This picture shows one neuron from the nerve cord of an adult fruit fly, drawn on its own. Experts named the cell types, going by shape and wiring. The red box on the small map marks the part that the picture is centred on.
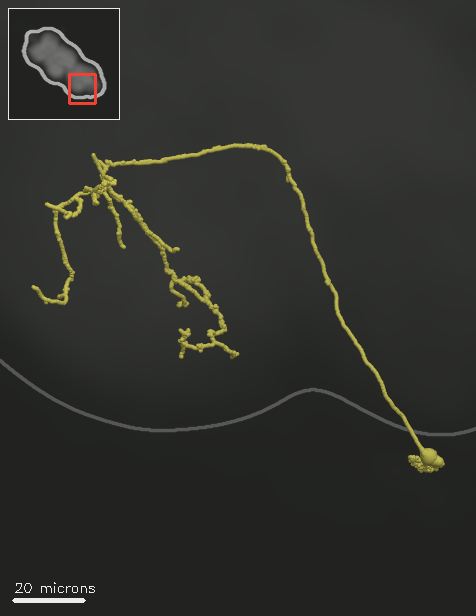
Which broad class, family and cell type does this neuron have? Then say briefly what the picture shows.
It is a nerve-cord intrinsic neuron. Its family is hemilineage 21A. Its cell type is IN21A039. By the scale bar it is about 120 microns wide in this view. As drawn here it is wider than it is tall.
